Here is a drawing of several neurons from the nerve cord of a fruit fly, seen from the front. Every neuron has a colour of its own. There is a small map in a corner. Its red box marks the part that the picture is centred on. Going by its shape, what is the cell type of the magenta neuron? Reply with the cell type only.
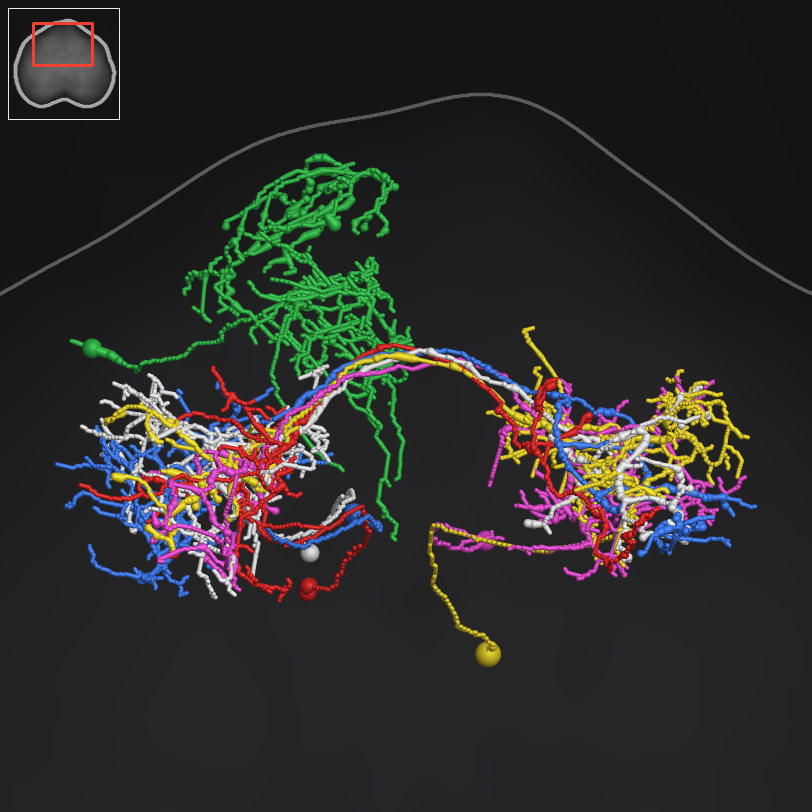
IN06A094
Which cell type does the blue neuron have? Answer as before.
IN06A071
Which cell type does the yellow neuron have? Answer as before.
IN06A097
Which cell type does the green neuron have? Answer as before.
INXXX400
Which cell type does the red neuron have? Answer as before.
IN06A125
